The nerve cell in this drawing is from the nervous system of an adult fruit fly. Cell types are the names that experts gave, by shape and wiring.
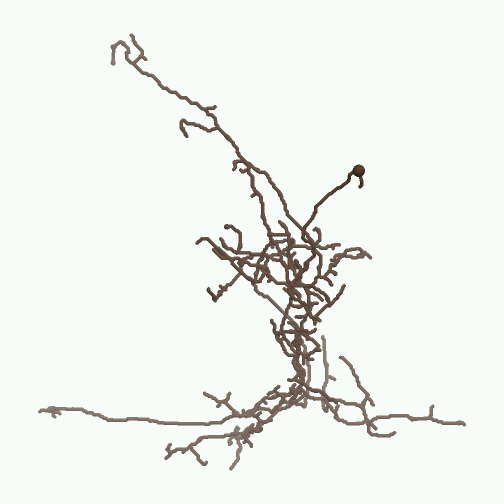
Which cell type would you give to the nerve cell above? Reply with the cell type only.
IN17A095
